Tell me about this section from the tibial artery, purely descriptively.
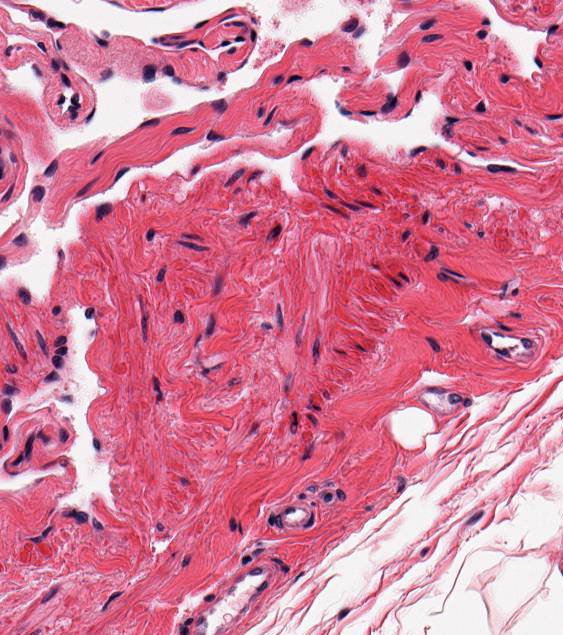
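What strikes me first is a large, irregular mass filling the centre, made of densely packed, wavy, eosinophilic fibres. Looking closer, those fibres run in varied directions and interlace, rather than forming one parallel sheet. Along the top I notice several elongated pink bands, separated from one another by white clefts. The nuclei scattered about are dark, and most are elongated and spindle-shaped.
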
